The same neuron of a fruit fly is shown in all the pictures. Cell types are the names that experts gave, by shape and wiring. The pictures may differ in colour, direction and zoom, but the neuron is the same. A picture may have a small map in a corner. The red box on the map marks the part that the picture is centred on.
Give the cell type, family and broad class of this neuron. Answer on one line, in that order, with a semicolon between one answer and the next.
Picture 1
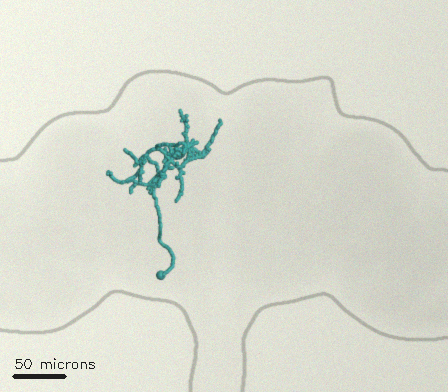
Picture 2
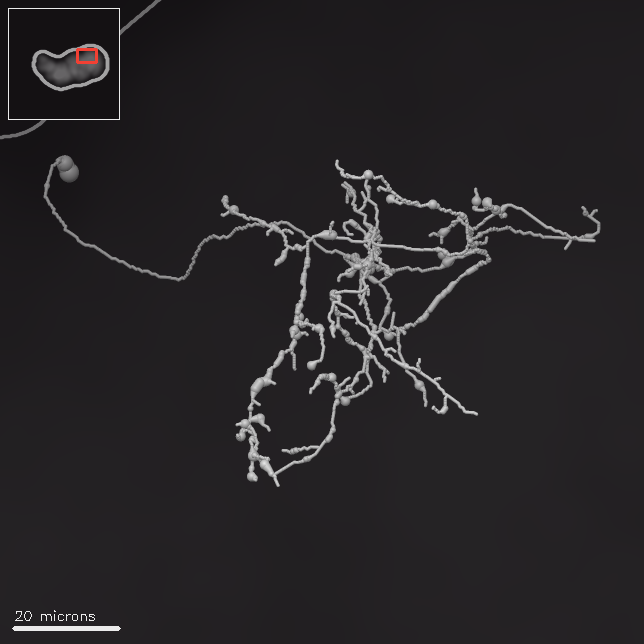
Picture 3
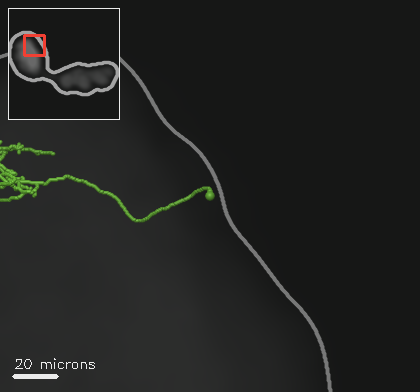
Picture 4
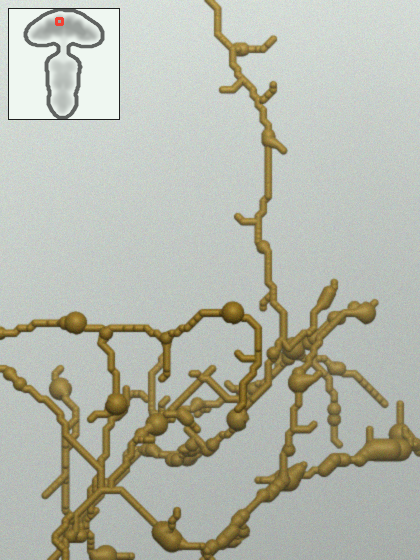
SIP075; hemilineage DM6_dorso_lateral; central-brain intrinsic neuron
